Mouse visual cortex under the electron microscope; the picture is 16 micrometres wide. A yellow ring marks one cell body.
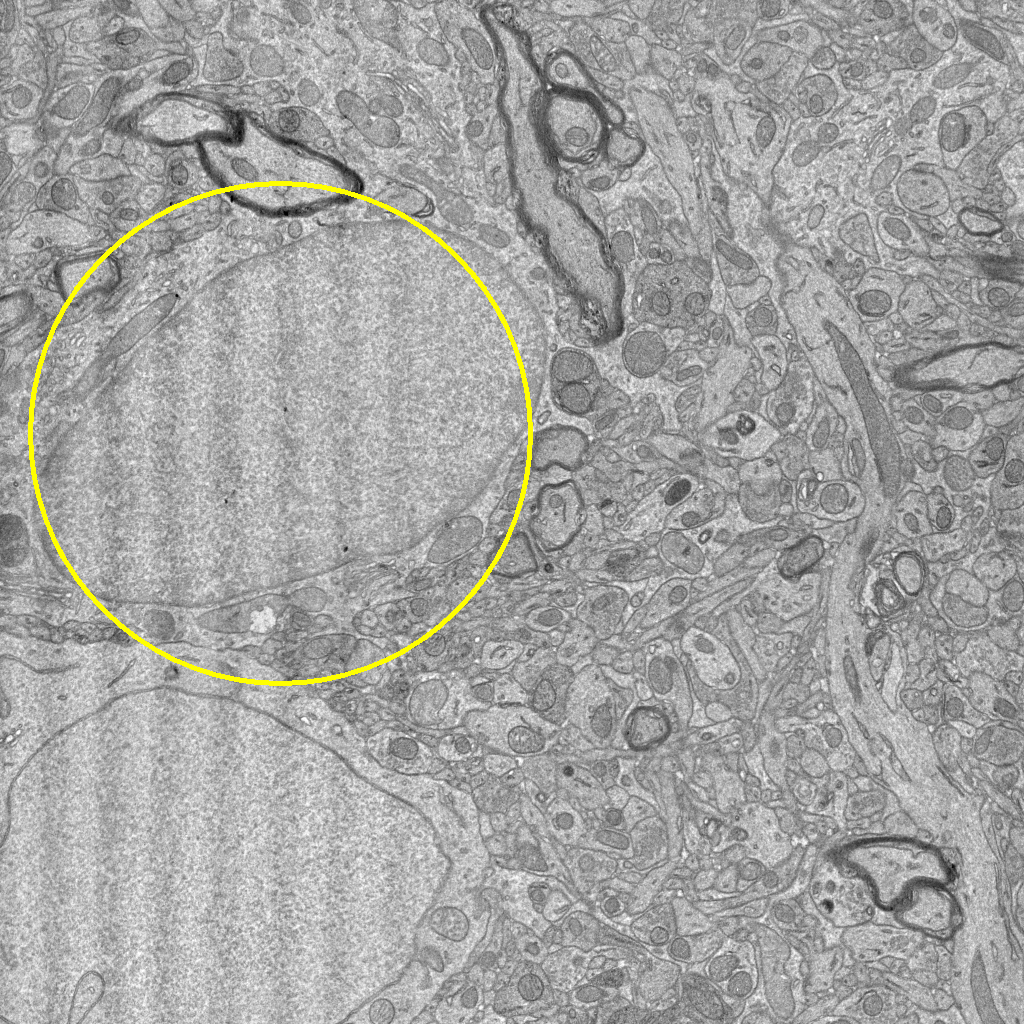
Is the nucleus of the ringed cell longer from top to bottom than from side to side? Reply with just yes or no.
No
